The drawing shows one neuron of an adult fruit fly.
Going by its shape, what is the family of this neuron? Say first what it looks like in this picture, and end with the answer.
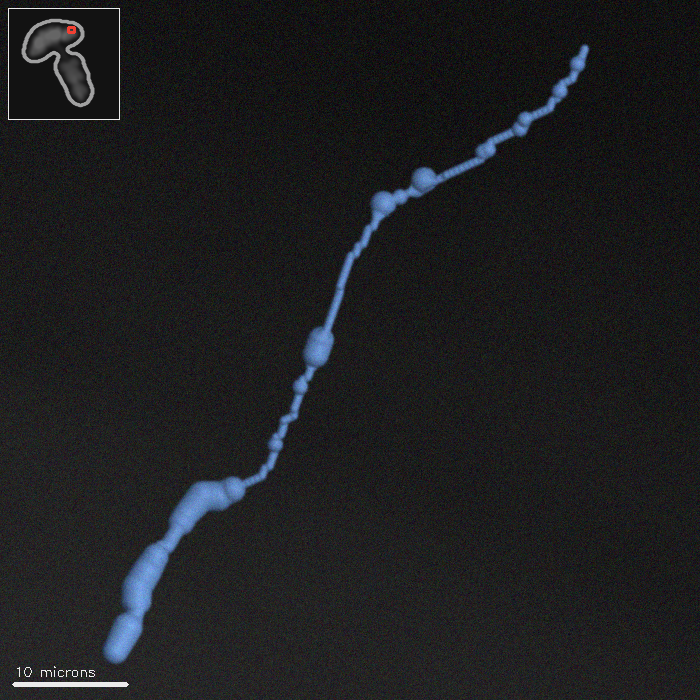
It lies in the brain. From top to bottom in the picture it spans about 55 microns. There are a dozen or fewer branch ends. Its broad class is photoreceptor or other optic-lobe sensory neuron. Its family is called class visual.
